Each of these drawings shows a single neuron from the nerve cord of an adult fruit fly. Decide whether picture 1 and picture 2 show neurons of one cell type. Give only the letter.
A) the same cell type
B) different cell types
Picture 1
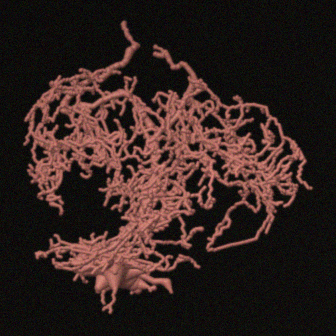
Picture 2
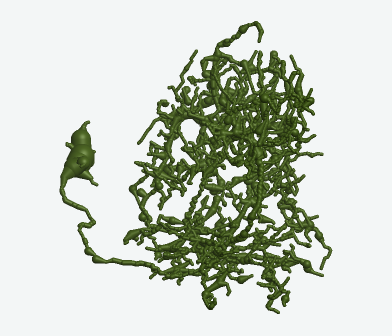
B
